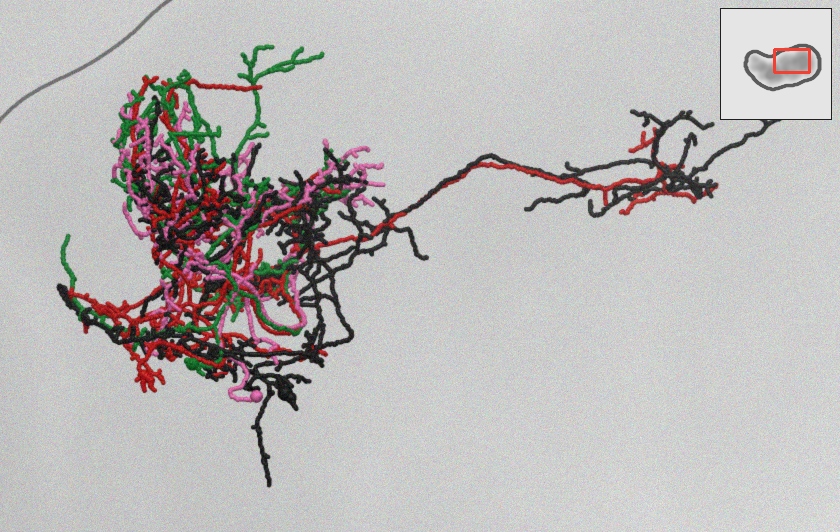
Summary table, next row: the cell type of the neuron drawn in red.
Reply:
CL081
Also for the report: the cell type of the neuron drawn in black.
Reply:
CL069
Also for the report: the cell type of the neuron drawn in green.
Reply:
CB3907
